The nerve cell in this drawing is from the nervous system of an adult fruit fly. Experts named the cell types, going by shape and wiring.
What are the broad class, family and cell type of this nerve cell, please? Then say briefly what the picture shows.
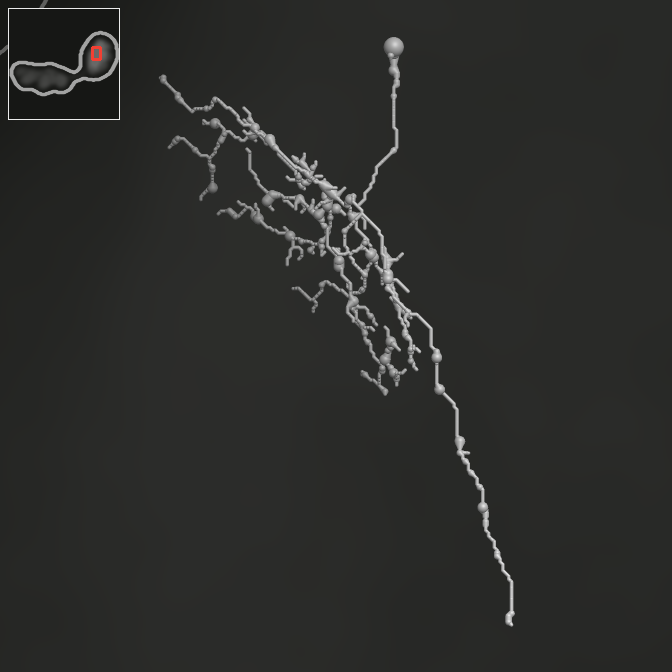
This is an optic-lobe intrinsic neuron. Its family is Cm. The cell type is Cm22. Its cell body lies at the top of the picture. Dozens of branch ends can be seen.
